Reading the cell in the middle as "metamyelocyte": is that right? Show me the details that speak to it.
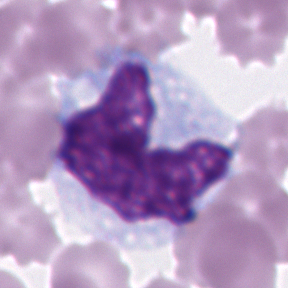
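Nucleus: one continuous mass bent into a broad V. Cytoplasm: pale grey-blue, filling the notch between the nuclear arms, with no coarse orange or dark granules. Outline irregular, edge faintly frayed.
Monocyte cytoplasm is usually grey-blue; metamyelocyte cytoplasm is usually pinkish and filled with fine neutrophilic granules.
The grey-blue cytoplasm speaks for monocyte and against metamyelocyte. Metamyelocyte does not fit; the cell is a monocyte.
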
